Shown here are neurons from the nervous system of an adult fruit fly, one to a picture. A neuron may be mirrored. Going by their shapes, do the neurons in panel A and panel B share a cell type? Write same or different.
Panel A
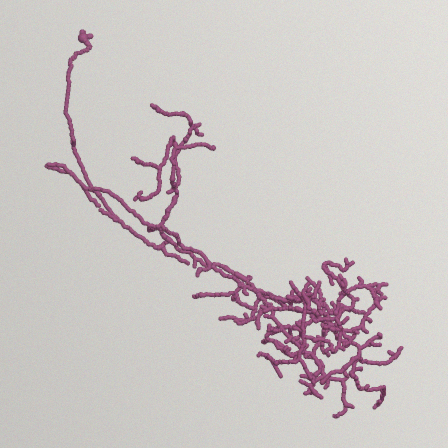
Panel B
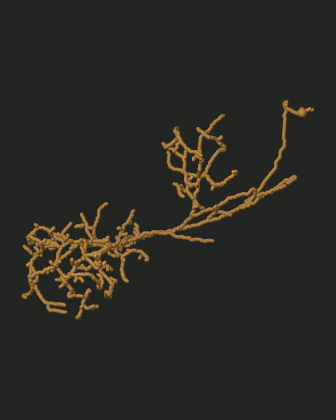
same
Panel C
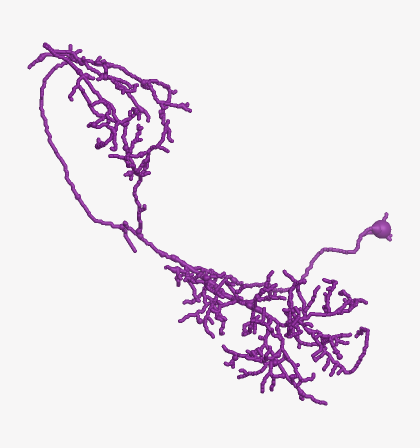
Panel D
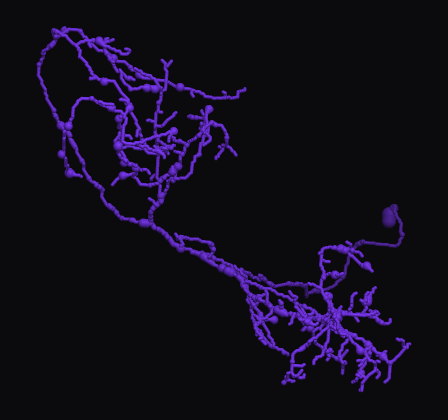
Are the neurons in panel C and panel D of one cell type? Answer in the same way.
same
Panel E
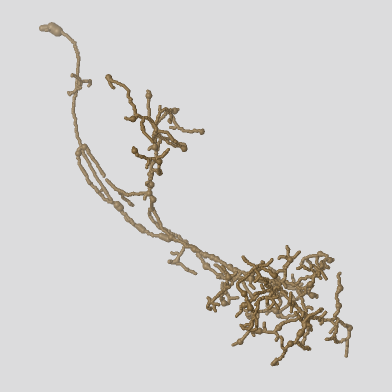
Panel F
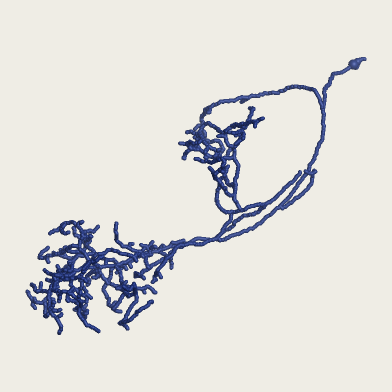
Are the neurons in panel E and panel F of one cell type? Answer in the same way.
same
